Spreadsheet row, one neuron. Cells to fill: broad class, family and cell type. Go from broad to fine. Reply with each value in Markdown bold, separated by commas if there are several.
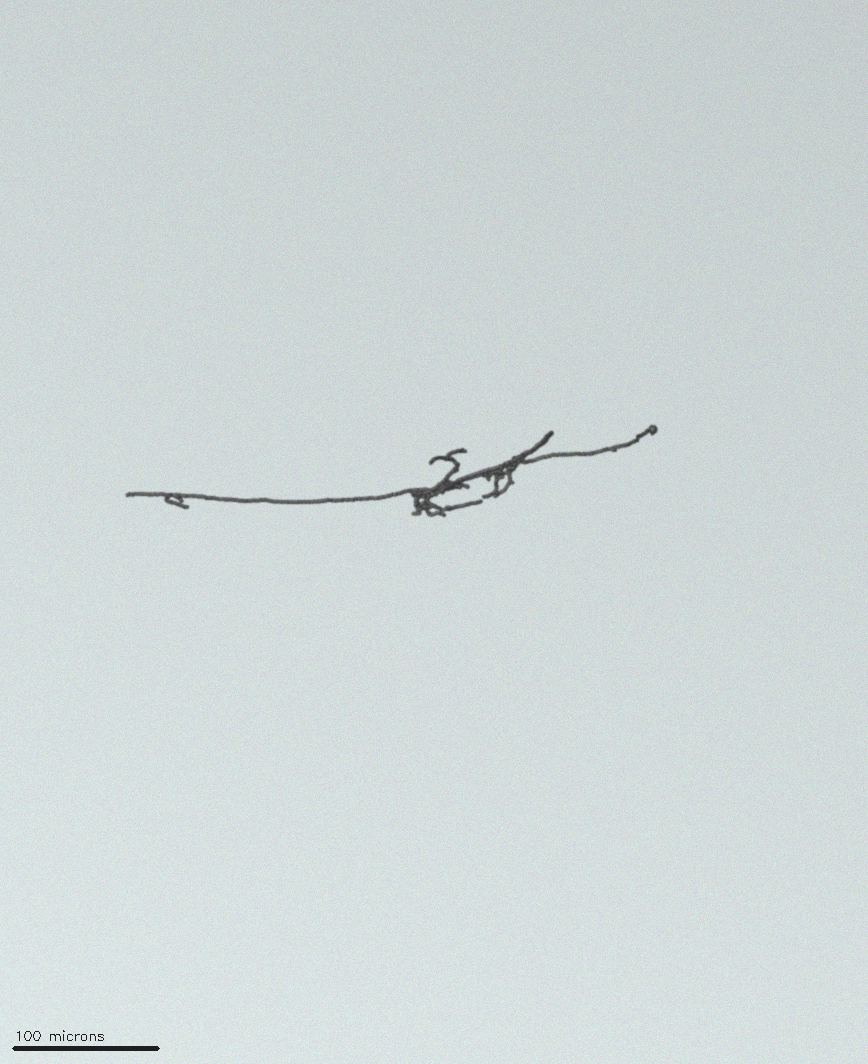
**nerve-cord intrinsic neuron**, **hemilineage 06A**, **IN06A104**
